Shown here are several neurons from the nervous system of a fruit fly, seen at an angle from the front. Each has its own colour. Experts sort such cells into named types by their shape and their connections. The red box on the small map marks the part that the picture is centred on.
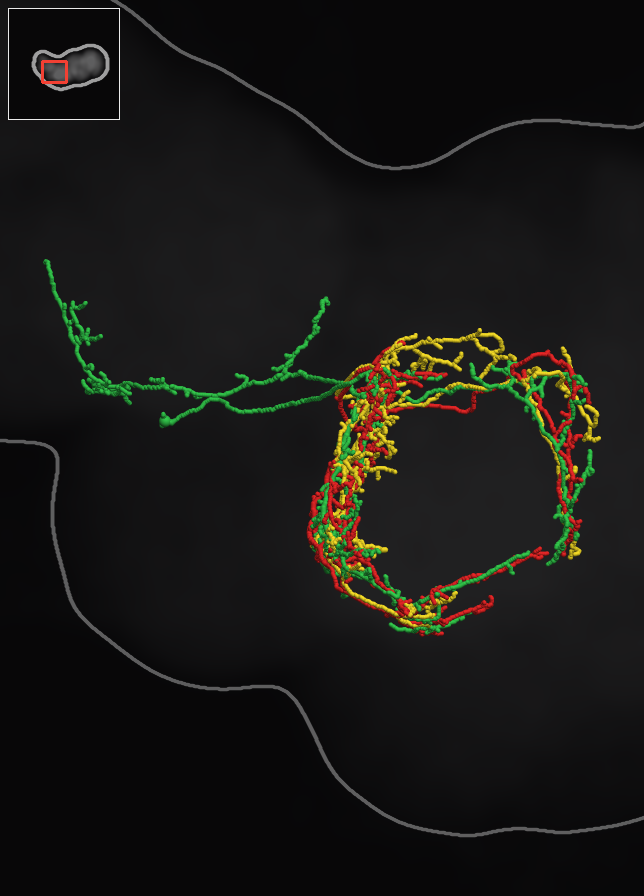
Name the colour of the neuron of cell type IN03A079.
yellow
